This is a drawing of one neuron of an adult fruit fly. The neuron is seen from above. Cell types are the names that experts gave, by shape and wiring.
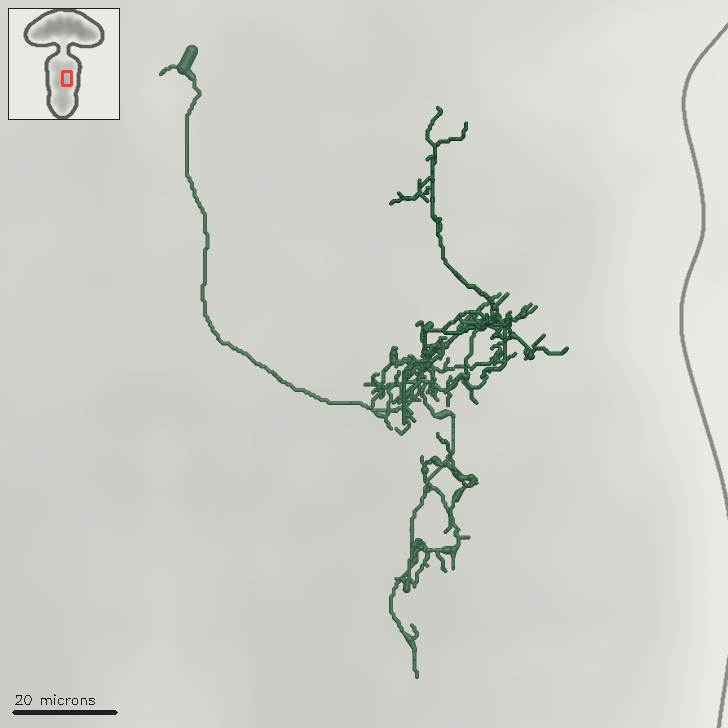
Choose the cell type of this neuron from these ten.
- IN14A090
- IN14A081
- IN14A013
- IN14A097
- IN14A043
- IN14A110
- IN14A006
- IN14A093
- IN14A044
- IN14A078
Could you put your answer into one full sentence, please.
This neuron is classified under the cell type IN14A093.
